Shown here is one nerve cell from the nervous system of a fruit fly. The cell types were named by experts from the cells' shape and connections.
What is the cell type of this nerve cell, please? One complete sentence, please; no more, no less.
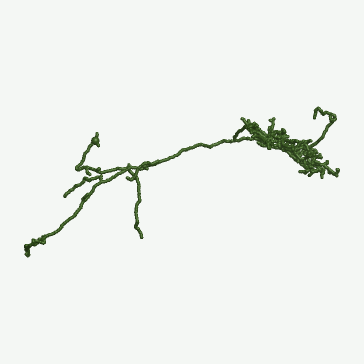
It is the cell type LoVP27 to which this nerve cell belongs.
